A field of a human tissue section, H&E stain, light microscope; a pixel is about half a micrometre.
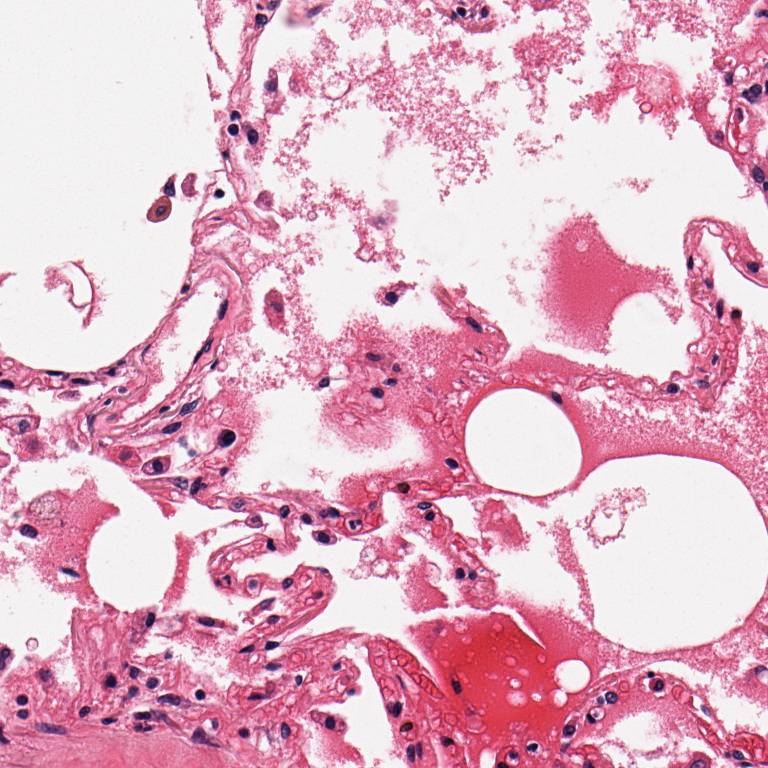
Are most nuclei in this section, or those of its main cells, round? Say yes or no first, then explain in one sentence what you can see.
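No. The septa are only a few cells thick and carry small, dark, elongated nuclei.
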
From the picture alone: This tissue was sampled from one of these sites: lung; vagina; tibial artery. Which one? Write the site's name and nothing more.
lung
